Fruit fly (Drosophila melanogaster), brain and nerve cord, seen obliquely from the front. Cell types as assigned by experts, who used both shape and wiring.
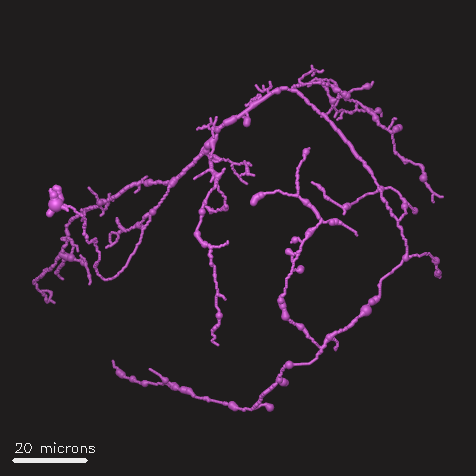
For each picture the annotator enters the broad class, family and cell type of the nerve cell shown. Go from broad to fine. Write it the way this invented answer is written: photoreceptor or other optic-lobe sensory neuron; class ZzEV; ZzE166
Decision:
nerve-cord intrinsic neuron; hemilineage 08A; IN08A036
